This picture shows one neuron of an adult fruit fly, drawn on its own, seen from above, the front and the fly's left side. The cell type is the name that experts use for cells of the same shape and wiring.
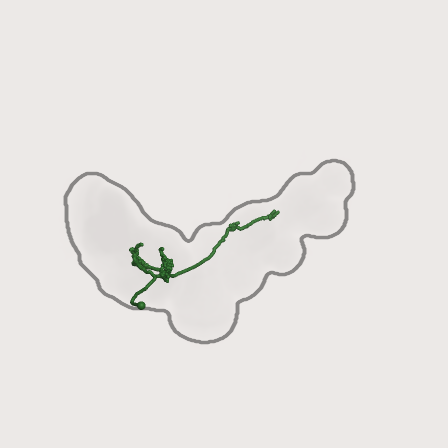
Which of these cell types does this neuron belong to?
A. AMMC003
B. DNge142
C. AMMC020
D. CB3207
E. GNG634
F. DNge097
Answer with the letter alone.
F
